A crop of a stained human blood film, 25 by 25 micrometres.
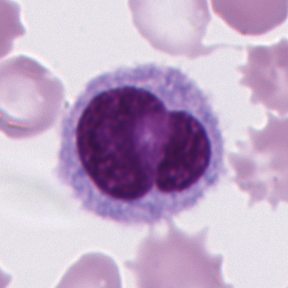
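Hairy cell, the nucleated cell at the centre of a stained peripheral blood smear. Outline round, about 14 micrometres across. Nucleus about 12 by 10 micrometres, filling about 60% of the cell's area, notched into a larger left lobe and a smaller right lobe, with the cleft running top to bottom. No vacuoles visible in the cytoplasm.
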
